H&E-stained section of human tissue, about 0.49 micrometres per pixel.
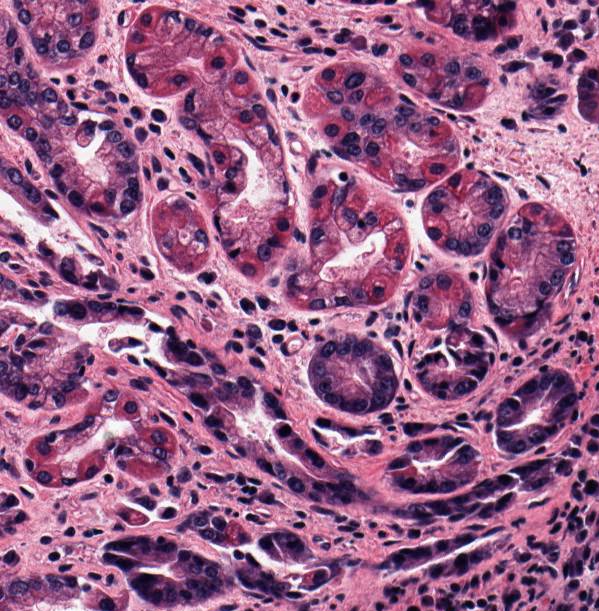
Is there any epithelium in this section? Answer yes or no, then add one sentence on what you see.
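Yes. Glands toward the lower middle and right are lined mainly by cells with pale purple-grey cytoplasm and few red cells.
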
